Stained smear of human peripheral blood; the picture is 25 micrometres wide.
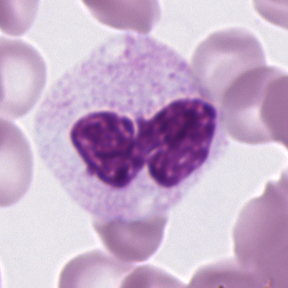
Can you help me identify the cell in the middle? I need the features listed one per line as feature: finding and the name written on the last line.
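Nucleus: two lobes, one left, one right
Lobe junction: a broad band rather than a thin thread
Cytoplasm: abundant and pale
Granules: fine, lilac-pink, scattered throughout the cytoplasm
Name: segmented neutrophil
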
